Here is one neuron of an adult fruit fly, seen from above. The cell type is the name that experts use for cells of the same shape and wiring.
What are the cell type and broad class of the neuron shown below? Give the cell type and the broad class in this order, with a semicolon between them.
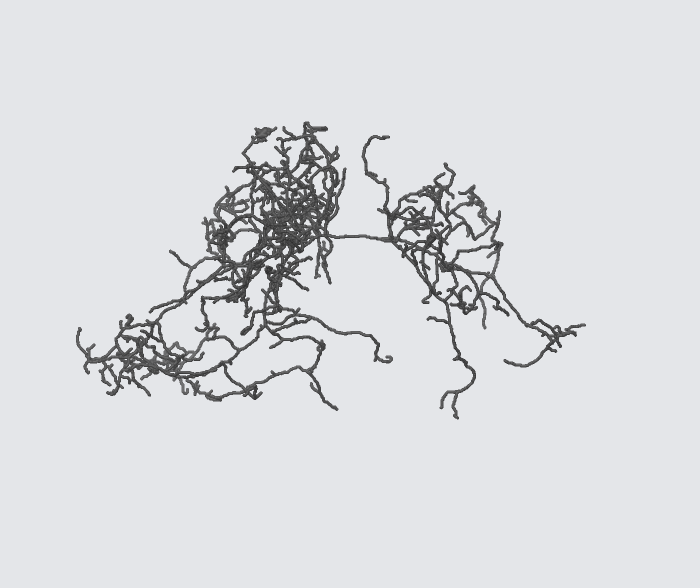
SMP145; central-brain intrinsic neuron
